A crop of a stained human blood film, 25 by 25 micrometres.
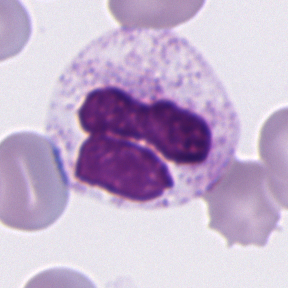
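Segmented neutrophil in the middle; see how the outline is roughly round with a smooth edge. Its nuclear lobes sit mostly in the lower half, which leaves a wider band of cytoplasm above. You won't find any nucleoli. Fine small violet granules are sprinkled evenly through the cytoplasm.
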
